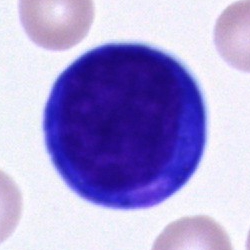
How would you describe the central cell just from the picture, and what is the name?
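The cell has a round, smooth outline. Its cytoplasm shows only as a thin crescent, most visible along the lower right edge, and stains deep blue. The chromatin stains dark purple-blue throughout the nucleus. This is a proerythroblast.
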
